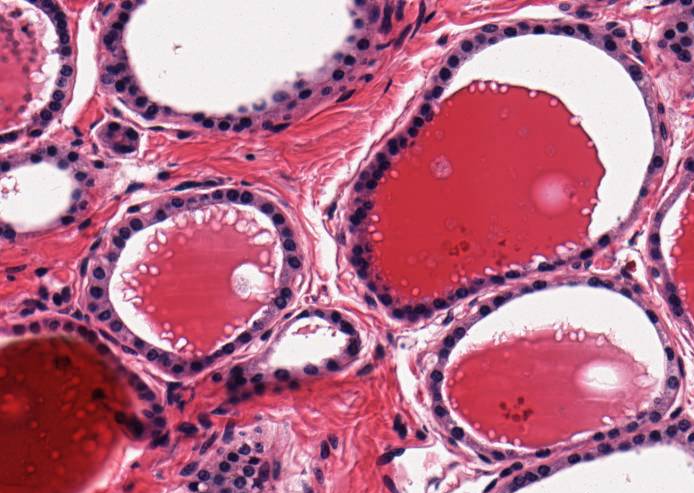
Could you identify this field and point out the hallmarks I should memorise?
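This is thyroid follicle. See how the field is built of rounded follicles of varying size, packed closely together, each lined by a single layer of cuboidal cells with round dark nuclei.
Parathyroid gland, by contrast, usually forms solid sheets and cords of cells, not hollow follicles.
The large follicle at the top centre has an empty white lumen.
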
